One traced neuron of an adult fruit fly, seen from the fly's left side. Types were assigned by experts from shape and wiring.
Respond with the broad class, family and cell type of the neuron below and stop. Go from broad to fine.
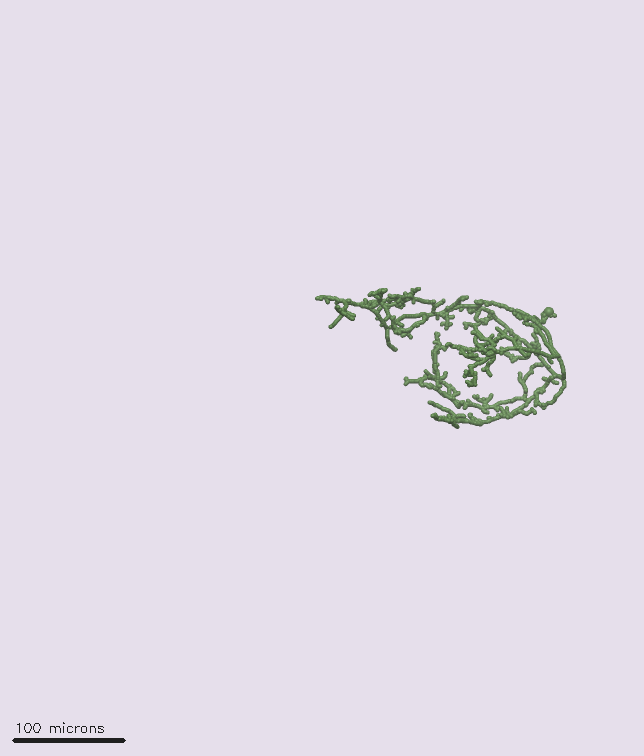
nerve-cord intrinsic neuron; hemilineage 19A; IN19A047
